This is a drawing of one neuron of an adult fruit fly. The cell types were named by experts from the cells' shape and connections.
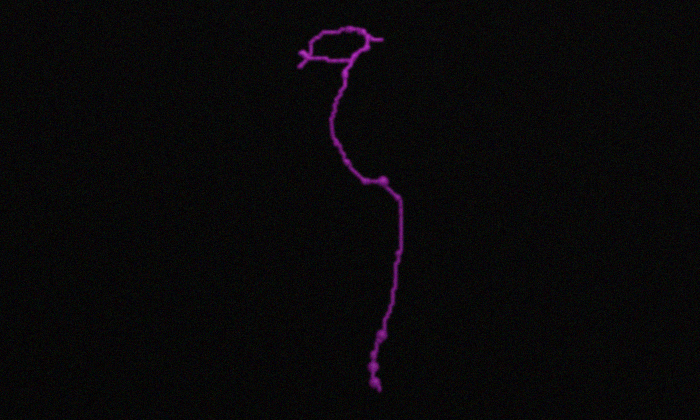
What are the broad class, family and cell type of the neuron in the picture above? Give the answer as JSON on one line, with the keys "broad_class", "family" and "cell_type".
{"broad_class": "sensory neuron entering the brain", "family": "class mechanosensory", "cell_type": "BM_InOm"}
